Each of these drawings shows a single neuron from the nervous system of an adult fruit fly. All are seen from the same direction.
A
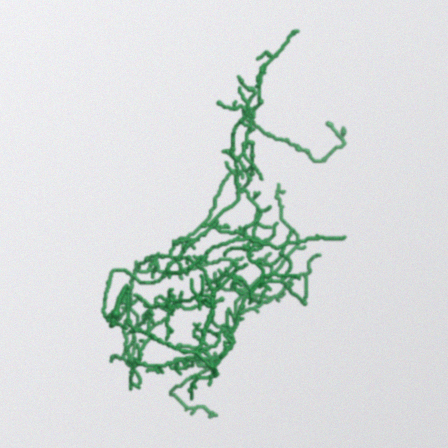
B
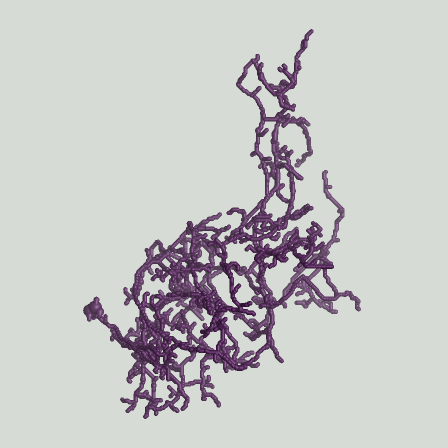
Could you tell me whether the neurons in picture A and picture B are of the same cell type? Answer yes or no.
yes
